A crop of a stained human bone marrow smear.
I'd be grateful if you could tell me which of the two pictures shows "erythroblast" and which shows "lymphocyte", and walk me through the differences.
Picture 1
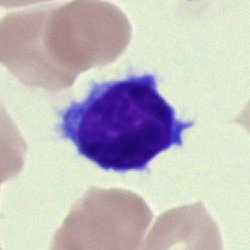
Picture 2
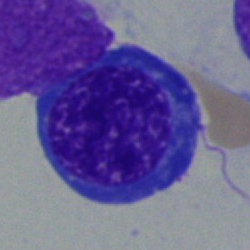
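Picture 1 shows a lymphocyte; picture 2 shows an erythroblast. The lymphocyte has an irregular, ragged border, while the erythroblast is round with a smooth edge. Fine, hair-like cytoplasmic projections stick out from the lymphocyte's surface, most obviously on its left and right sides. The lymphocyte's chromatin is dark purple and dense throughout the nucleus, whereas the erythroblast's chromatin, also dark purple, is broken by many small pale gaps scattered through it. In the lymphocyte the cytoplasm is a scant blue rim, widest on the left, while the erythroblast has a deep blue rim around its nucleus that is wider on the right than on the left.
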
